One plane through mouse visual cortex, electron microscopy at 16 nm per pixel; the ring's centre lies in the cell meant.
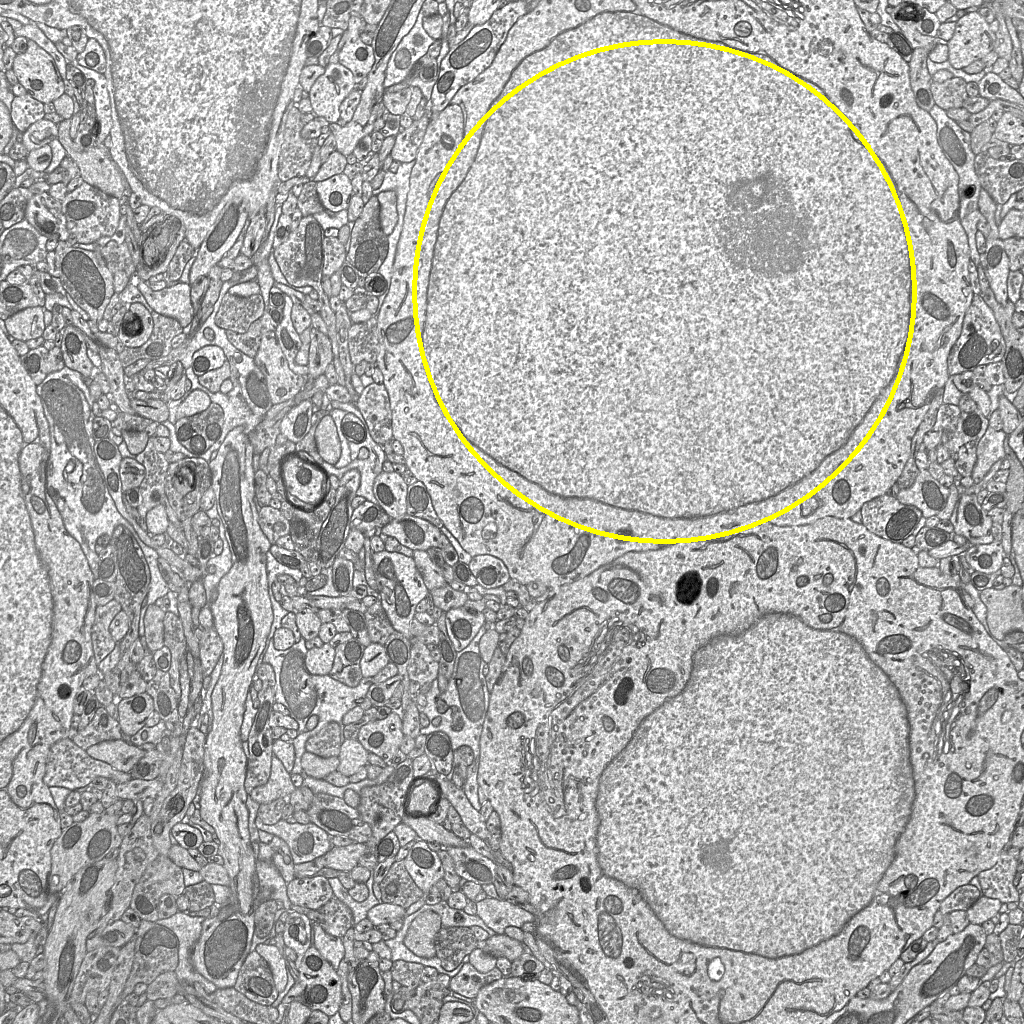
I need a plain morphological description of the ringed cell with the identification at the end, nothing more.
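Round nucleus, entire outline visible. Envelope smooth; no deep folds or indentations. Chromatin pale, finely dispersed; no dense clumps lining envelope. One grey nucleolus, upper right of nucleus. Identity: excitatory neuron.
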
